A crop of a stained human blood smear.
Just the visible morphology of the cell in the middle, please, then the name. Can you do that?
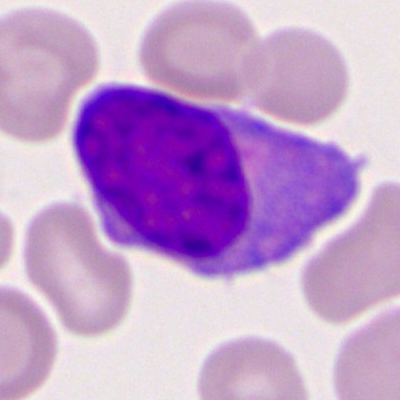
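Small pointed projection at the right edge of the cell. Nucleus occupies more than half of the cell. Chromatin deep purple, coarse rather than finely dispersed. Cytoplasm pale lavender-blue, mostly on the right side. Myeloblast.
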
